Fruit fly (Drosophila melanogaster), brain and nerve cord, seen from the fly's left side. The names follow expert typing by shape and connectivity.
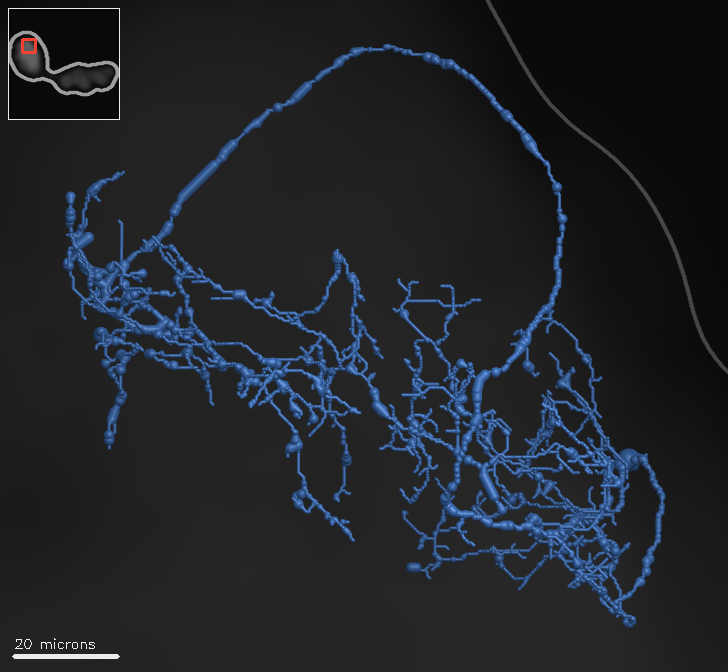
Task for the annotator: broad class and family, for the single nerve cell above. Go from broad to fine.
central-brain intrinsic neuron; hemilineage SLPp&v1_ventral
